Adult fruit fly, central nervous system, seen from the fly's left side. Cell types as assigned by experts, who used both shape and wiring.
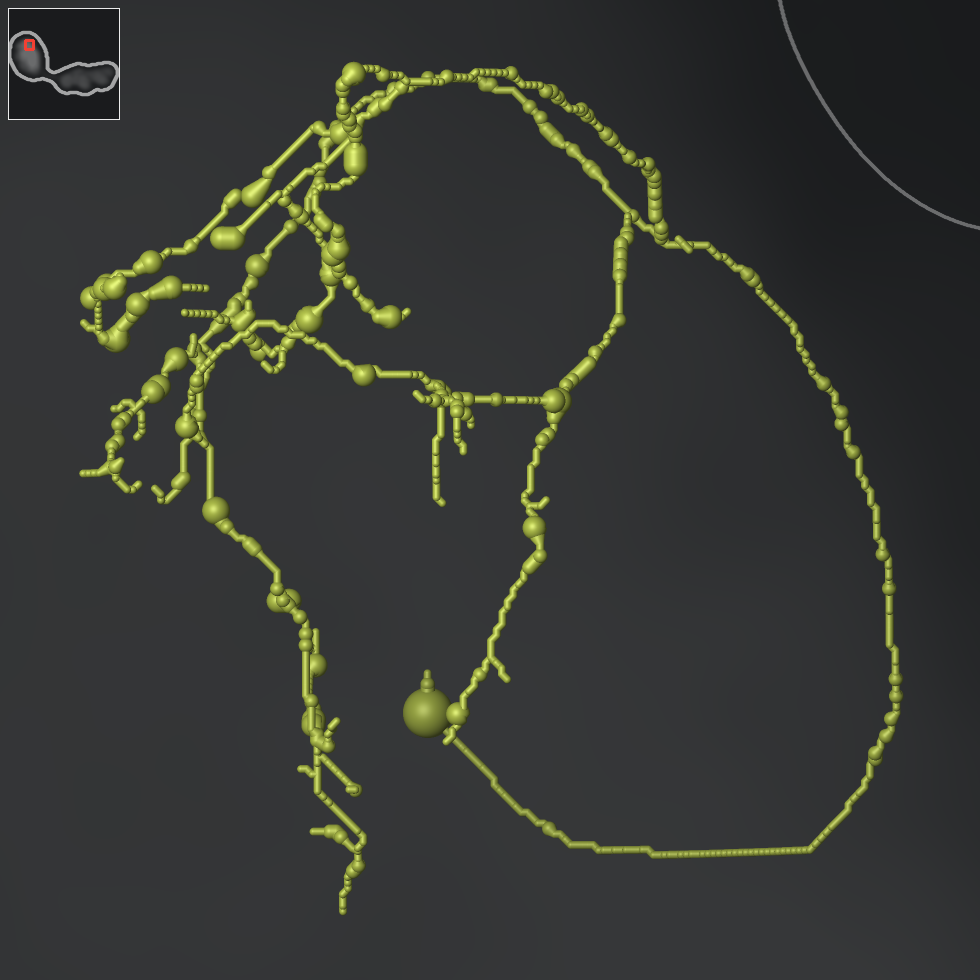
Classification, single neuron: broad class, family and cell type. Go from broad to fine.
central-brain intrinsic neuron; hemilineage SLPpl3; SLP345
